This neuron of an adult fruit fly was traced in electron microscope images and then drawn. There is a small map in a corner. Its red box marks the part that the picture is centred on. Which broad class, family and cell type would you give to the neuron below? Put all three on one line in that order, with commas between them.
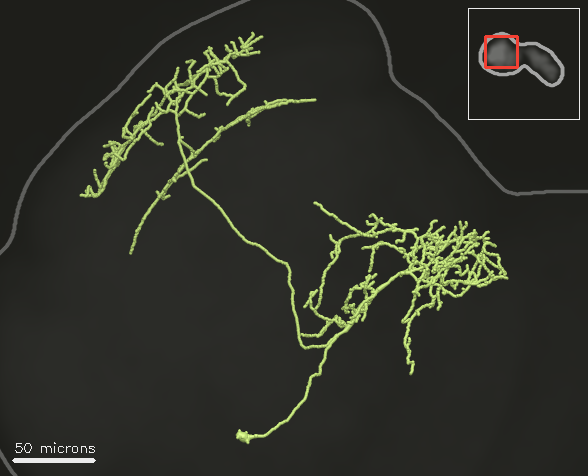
visual centrifugal neuron, hemilineage DM1_posterior, MeVC12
